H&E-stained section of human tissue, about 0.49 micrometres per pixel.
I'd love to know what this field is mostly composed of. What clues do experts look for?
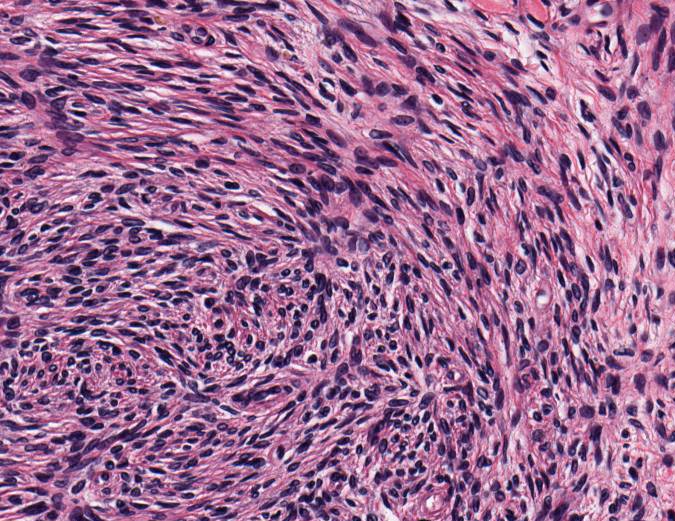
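This one's ovarian cortex. Spindle cells fill the whole field in intersecting, curving fascicles that swirl.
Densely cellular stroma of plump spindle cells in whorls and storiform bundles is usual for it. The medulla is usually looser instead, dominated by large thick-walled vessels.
Most nuclei are elongated and dark, and the pale eosinophilic cytoplasm has indistinct borders. Pink collagenous stroma runs between the cells, most plentiful in the upper right.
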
